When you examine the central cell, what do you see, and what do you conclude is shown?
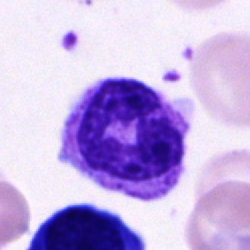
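This one's roughly round, with an irregular, slightly ruffled edge. There's a pale, irregular area near the centre of the nucleus, and no clear vacuoles in the cytoplasm. A small pale bleb sticks out at the upper right edge. It's a band neutrophil.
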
